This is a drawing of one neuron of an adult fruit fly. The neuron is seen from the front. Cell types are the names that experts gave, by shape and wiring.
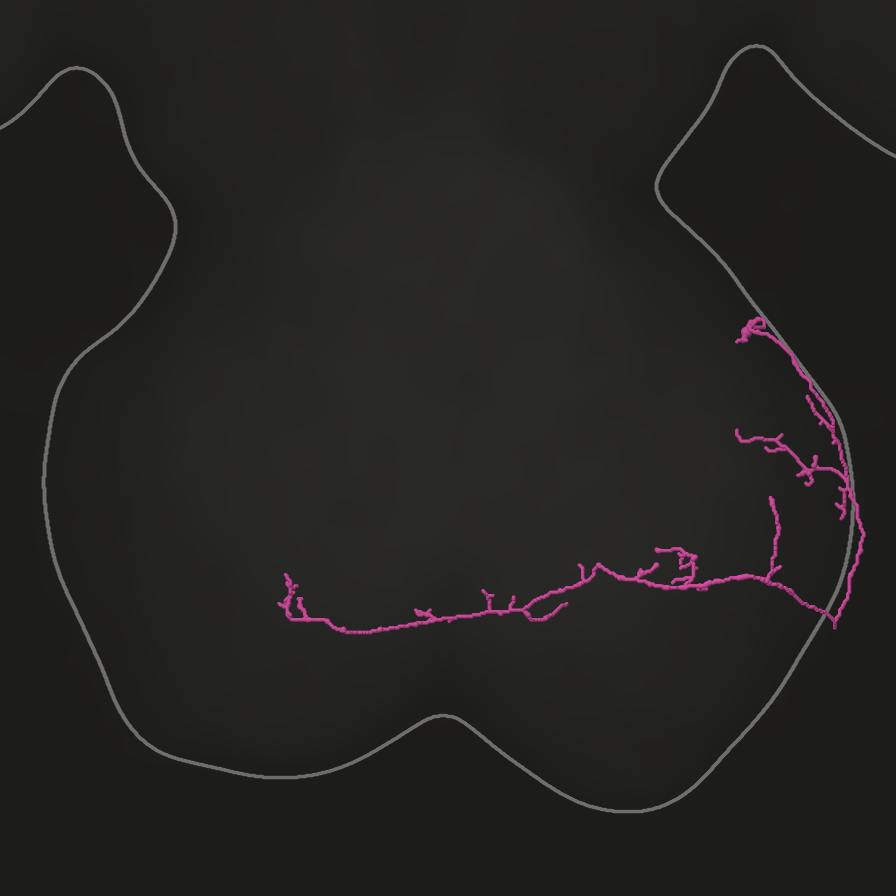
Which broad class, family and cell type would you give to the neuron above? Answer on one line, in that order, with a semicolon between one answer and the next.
nerve-cord intrinsic neuron; hemilineage 19A; IN19A098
